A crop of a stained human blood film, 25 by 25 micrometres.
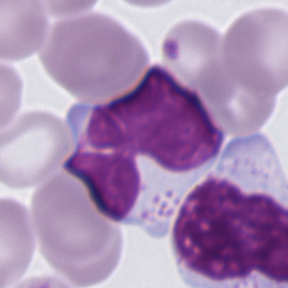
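Large granular lymphocyte. The nucleus, stained a deep reddish purple, consists of two broad masses joined by a wide band, not a thin strand; a thin pale crease crosses its left part. Its chromatin is finely and evenly textured, without coarse dark clumps.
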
